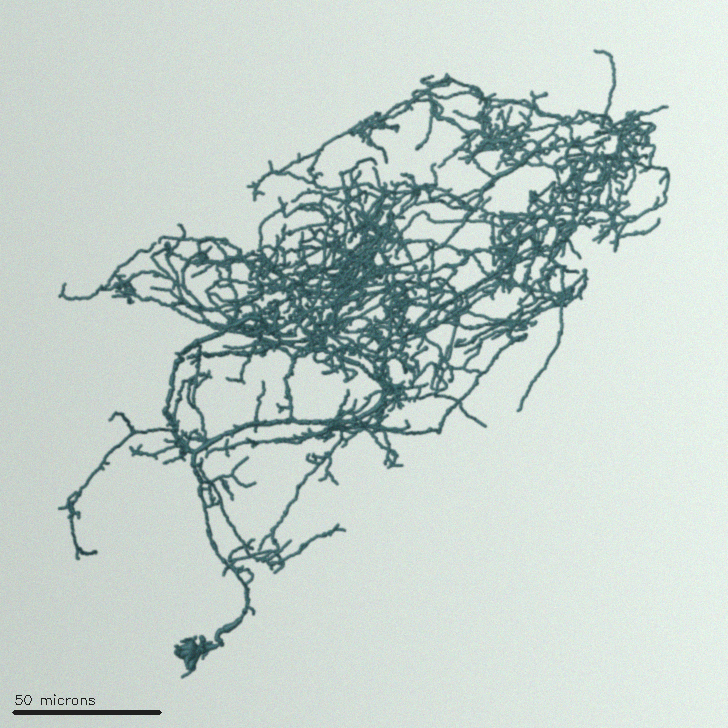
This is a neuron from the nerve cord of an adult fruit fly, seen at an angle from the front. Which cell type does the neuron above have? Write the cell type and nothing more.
IN27X007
